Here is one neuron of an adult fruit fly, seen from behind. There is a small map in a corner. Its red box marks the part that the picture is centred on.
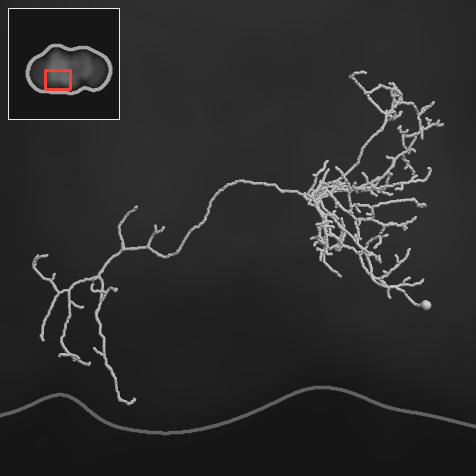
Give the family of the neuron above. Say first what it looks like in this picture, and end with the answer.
The picture shows dozens of branch ends. As drawn here it is about as wide as it is tall. This is a nerve-cord intrinsic neuron. The family is hemilineage 12B.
